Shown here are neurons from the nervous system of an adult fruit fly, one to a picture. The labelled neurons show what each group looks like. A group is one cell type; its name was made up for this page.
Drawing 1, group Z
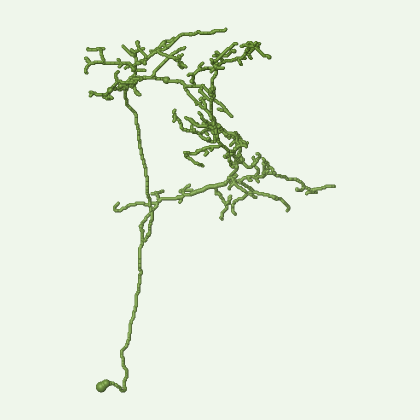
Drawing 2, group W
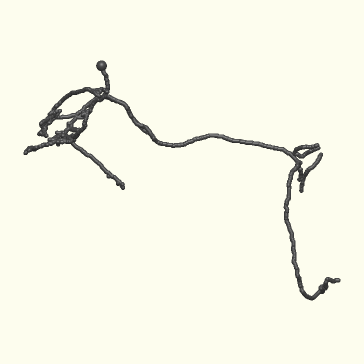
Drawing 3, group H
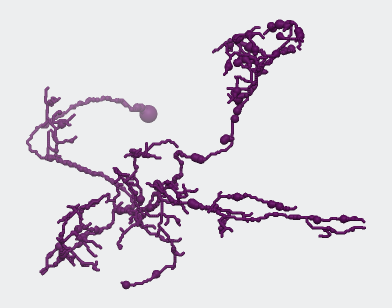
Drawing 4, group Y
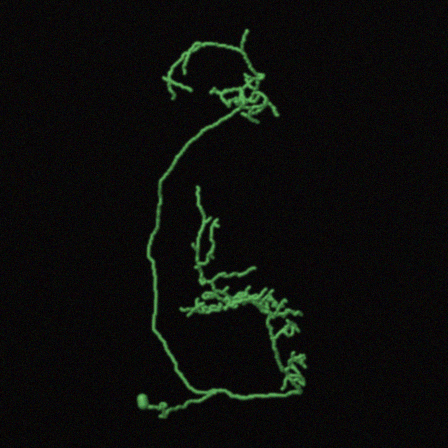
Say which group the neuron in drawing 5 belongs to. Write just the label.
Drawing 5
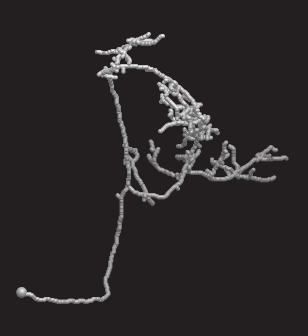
group Z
